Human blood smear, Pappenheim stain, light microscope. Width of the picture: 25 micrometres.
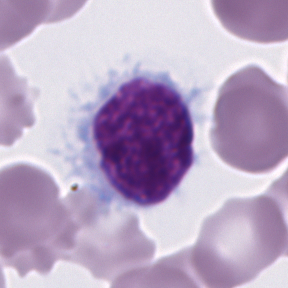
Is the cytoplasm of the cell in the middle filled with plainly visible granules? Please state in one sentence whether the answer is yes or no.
No, its cytoplasm lacks visible granules entirely.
